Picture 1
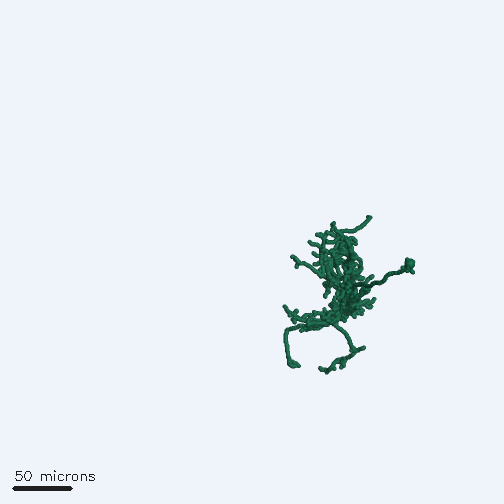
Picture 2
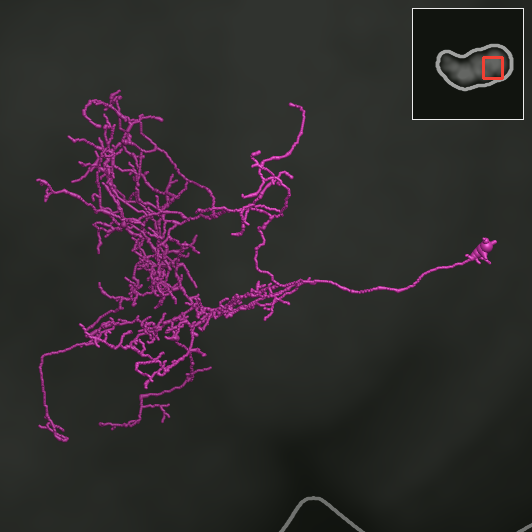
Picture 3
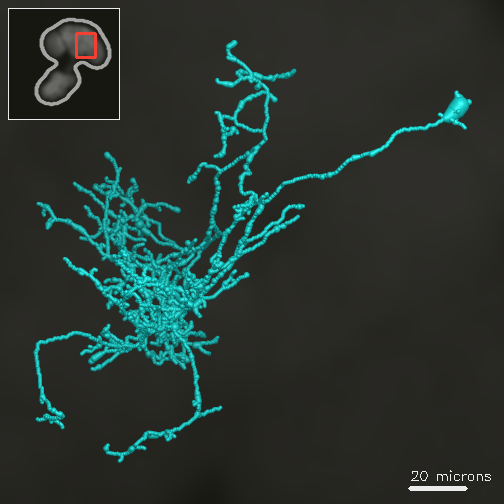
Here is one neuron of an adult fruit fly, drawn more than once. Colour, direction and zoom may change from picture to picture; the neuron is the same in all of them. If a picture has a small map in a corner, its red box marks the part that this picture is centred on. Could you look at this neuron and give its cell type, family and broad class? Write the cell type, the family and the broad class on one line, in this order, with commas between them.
CB0086, hemilineage WEDa2, central-brain intrinsic neuron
